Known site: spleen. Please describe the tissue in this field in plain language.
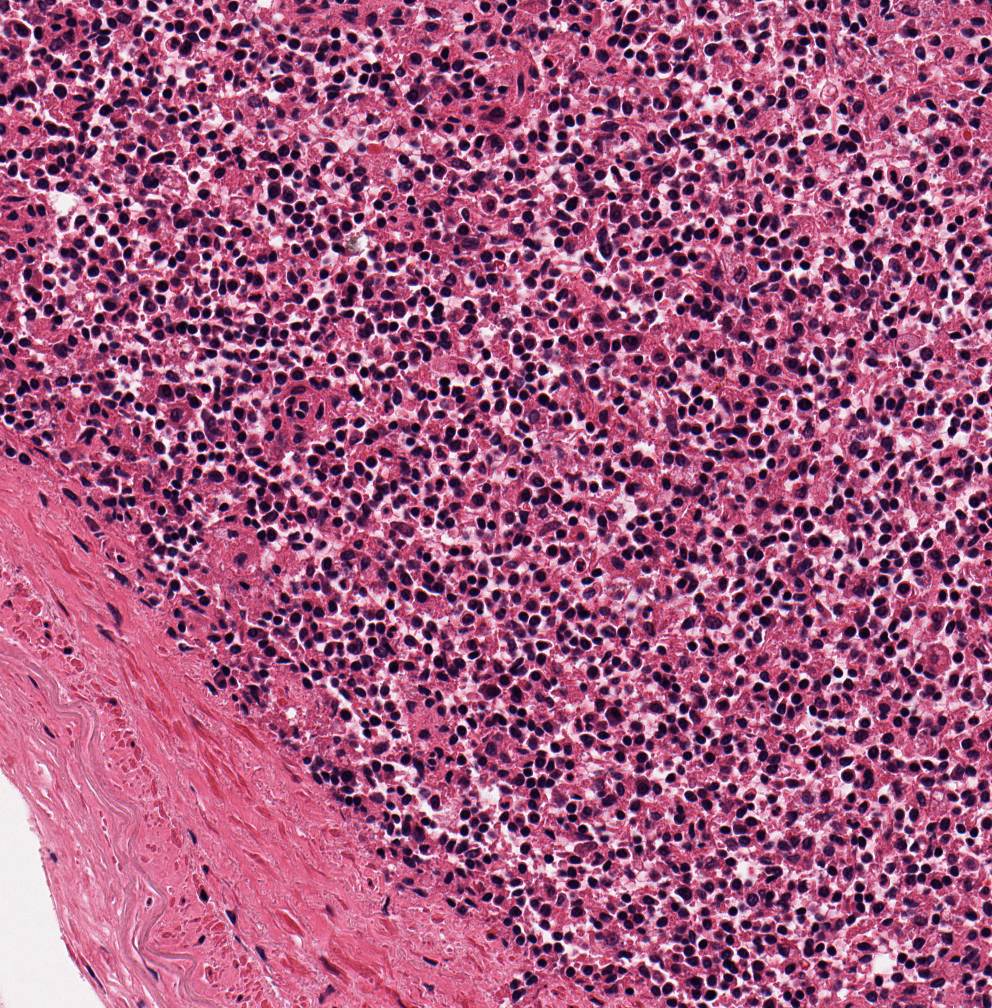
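Densely packed cells fill almost the whole field, apart from a band along the lower left. Most have small, round, darkly stained nuclei and little cytoplasm. Dense pink collagen runs diagonally from the left edge toward the bottom edge, bordering the cells; its few nuclei are elongated.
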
